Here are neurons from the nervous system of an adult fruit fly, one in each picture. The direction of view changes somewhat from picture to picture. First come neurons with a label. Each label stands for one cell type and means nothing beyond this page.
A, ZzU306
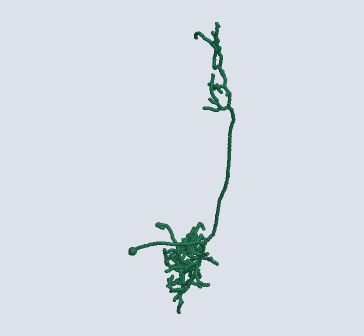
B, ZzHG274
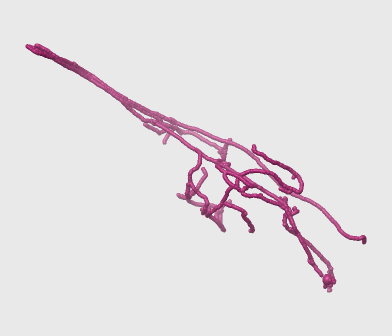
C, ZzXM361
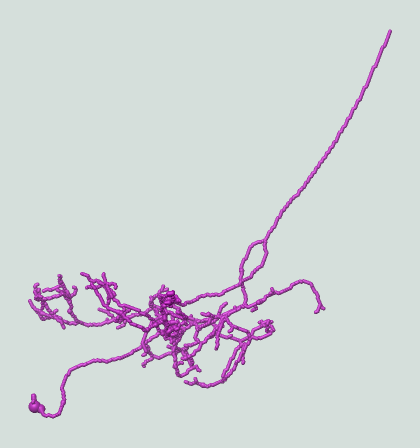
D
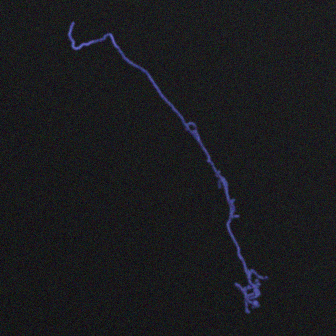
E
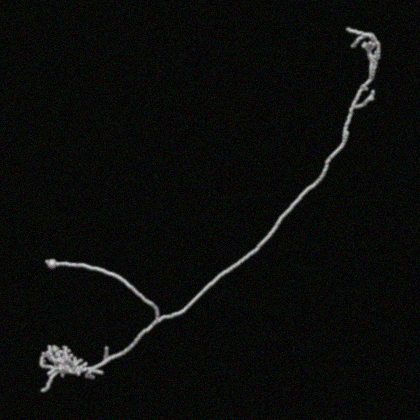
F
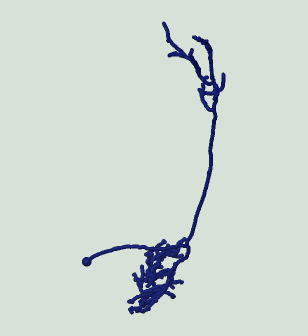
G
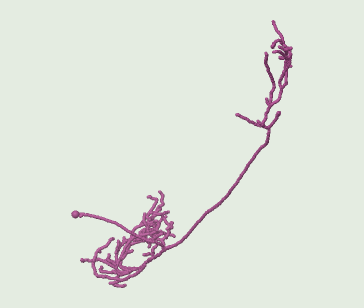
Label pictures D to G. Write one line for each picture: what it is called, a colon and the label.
D: ZzHG274
E: ZzU306
F: ZzU306
G: ZzU306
